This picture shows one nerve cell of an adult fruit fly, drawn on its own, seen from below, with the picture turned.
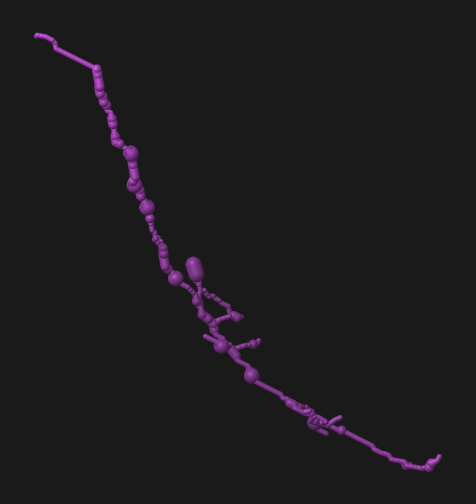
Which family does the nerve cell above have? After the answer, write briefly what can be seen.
Its family is called class mechanosensory tactile. It is a sensory neuron entering the nerve cord. No cell body is drawn. It has a dozen or fewer branch ends.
